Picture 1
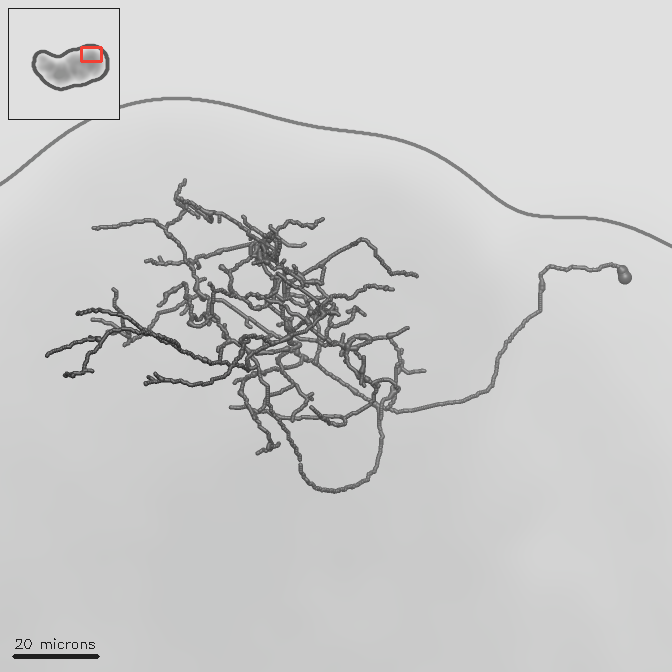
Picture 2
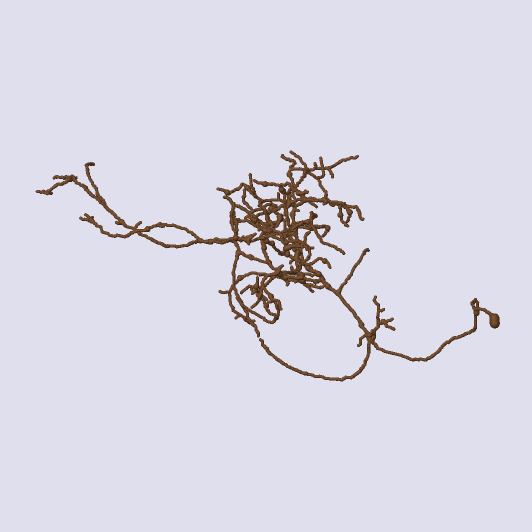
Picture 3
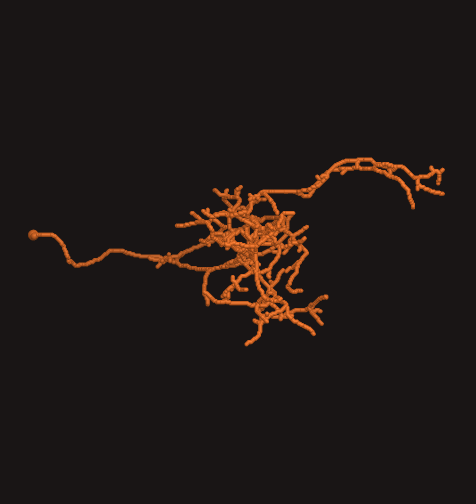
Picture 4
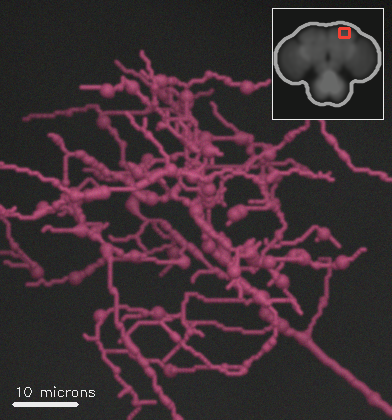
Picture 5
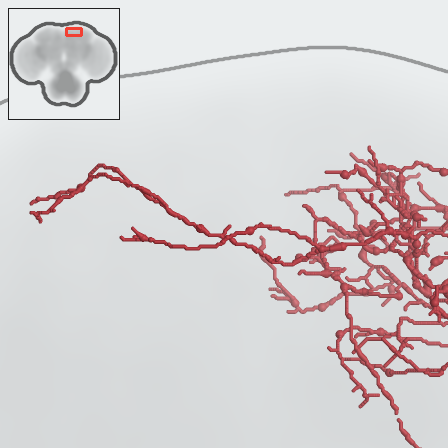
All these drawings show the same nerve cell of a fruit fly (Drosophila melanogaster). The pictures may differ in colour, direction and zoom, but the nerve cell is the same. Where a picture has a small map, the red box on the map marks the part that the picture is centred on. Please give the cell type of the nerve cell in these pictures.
CB3782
